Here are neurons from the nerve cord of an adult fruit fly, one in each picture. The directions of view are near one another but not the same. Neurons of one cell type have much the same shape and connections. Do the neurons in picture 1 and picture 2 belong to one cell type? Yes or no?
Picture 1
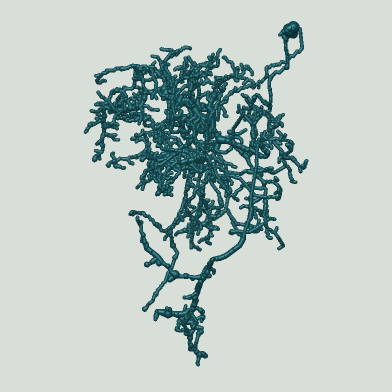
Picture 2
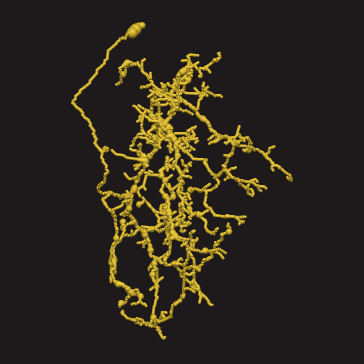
no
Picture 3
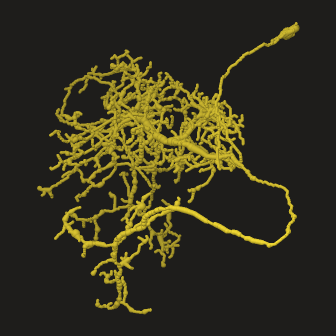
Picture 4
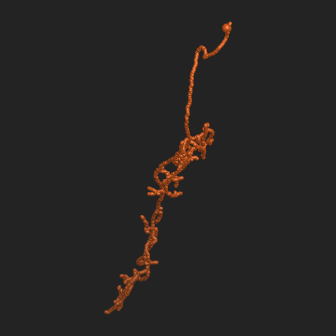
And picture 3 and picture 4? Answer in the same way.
no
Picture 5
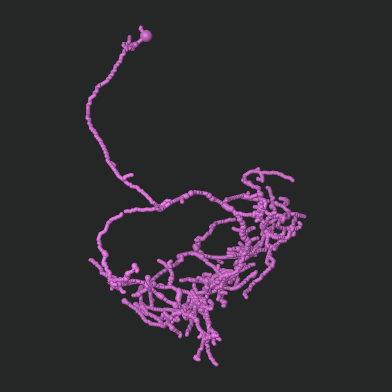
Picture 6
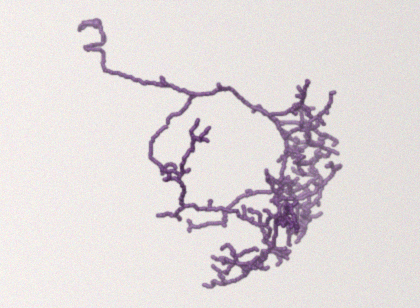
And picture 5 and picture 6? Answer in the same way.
yes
